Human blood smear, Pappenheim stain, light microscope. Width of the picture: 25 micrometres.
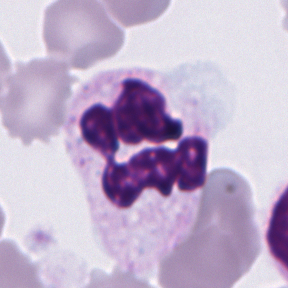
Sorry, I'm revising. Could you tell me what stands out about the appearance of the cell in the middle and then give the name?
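Nucleus split into several separate lobes. Cytoplasm plentiful, pale pinkish-lilac, with fine small lilac granules scattered through it. Outline irregular, narrowing toward the bottom. Cell: segmented neutrophil.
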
